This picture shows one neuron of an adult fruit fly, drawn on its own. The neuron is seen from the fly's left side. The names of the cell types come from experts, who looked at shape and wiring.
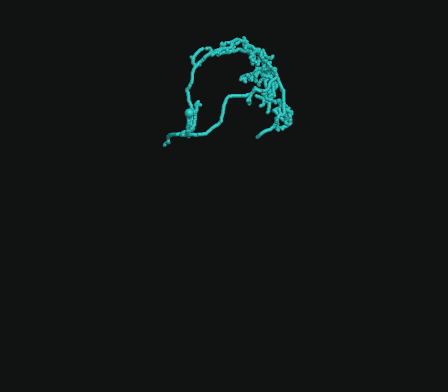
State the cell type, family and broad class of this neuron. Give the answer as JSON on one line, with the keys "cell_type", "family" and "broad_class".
{"cell_type": "SLP221", "family": "hemilineage SLPav1_medial", "broad_class": "central-brain intrinsic neuron"}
